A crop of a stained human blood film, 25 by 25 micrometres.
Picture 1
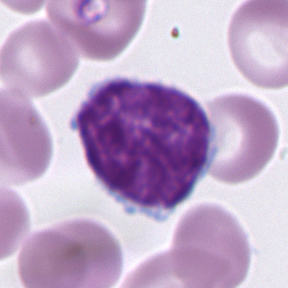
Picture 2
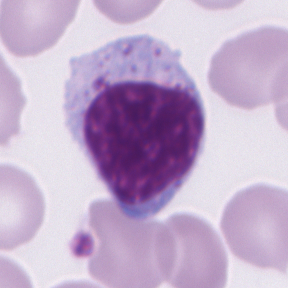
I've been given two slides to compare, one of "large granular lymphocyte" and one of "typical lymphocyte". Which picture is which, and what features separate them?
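Picture 2 holds the large granular lymphocyte, and picture 1 the typical lymphocyte. In both, the nucleus is about 11 micrometres across and the chromatin is dark and coarsely clumped, dark purple in the large granular lymphocyte. In the typical lymphocyte the nucleus, a single mass without lobes, fills about 90% of the cell, and the pale blue cytoplasm is only a thin rim, most visible along the lower edge. In the large granular lymphocyte, a cell of about 16 by 12 micrometres, the nucleus fills about 60% of the area and lies toward the bottom of the cell.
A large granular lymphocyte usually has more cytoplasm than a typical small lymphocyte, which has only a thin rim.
The large granular lymphocyte's cytoplasm is pale greyish blue, and no nucleolus can be seen in its nucleus.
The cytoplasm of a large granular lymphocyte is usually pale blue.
The typical lymphocyte is frayed and ragged along its lower margin, whereas the large granular lymphocyte is irregular and finely ragged at its upper left edge, with red cells touching its lower edge.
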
